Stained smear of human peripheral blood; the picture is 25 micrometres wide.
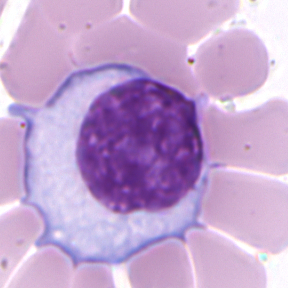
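Plasma cell in a stained smear of human peripheral blood. The nucleus lies eccentrically, toward the upper right of the cell, and no distinct nucleolus is visible. The cytoplasm is a deeper blue at the cell margin than near the nucleus and contains no distinct granules.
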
